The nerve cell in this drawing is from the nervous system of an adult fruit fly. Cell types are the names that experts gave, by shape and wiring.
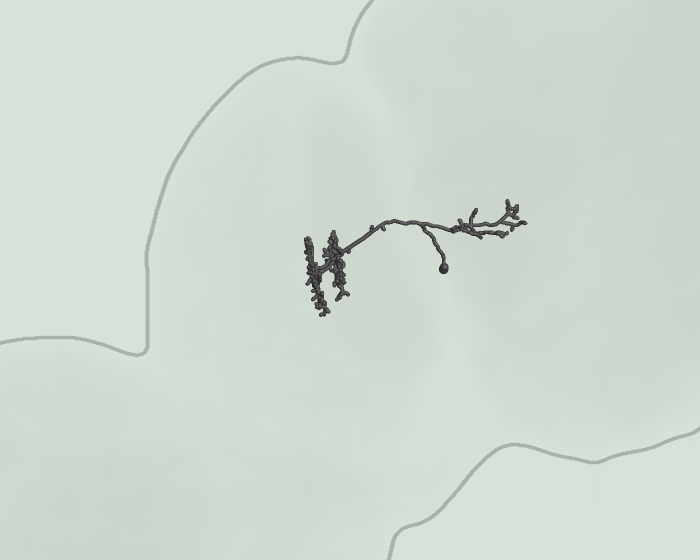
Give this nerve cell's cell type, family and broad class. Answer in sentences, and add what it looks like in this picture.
Its cell type is LC4. Its family is LC. It is a visual projection neuron. As drawn here it is wider than it is tall.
